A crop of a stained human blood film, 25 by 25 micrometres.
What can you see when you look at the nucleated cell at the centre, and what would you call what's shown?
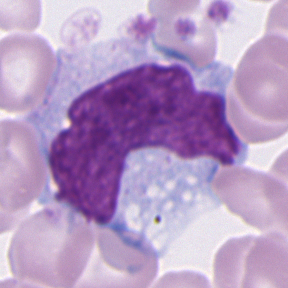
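There is plenty of cytoplasm here, pale grey-blue, with only a faint fine texture and no large coarse granules. The nucleus is bent, its concave side facing downward, and many small clear vacuoles sit in the cytoplasm just below that bend. This is a monocyte.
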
